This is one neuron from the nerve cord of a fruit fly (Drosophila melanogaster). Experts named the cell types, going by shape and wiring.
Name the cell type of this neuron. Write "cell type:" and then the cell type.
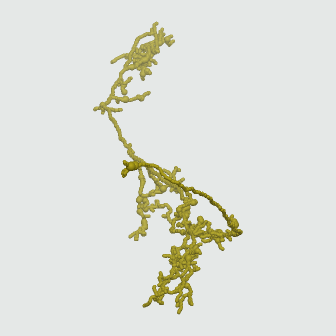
cell type: IN09A070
